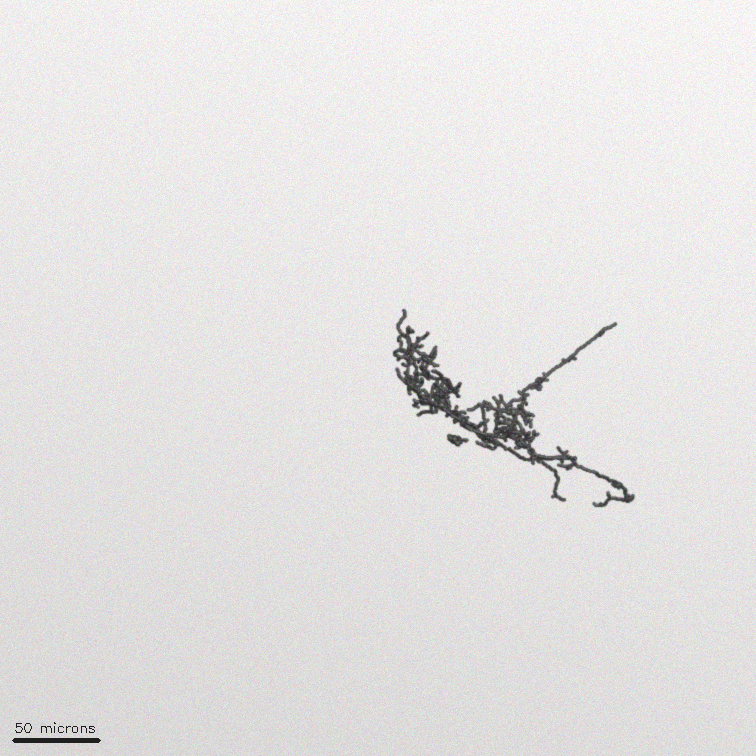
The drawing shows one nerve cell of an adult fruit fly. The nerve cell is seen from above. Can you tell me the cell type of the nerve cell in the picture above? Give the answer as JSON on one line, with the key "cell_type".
{"cell_type": "SMP530_a"}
